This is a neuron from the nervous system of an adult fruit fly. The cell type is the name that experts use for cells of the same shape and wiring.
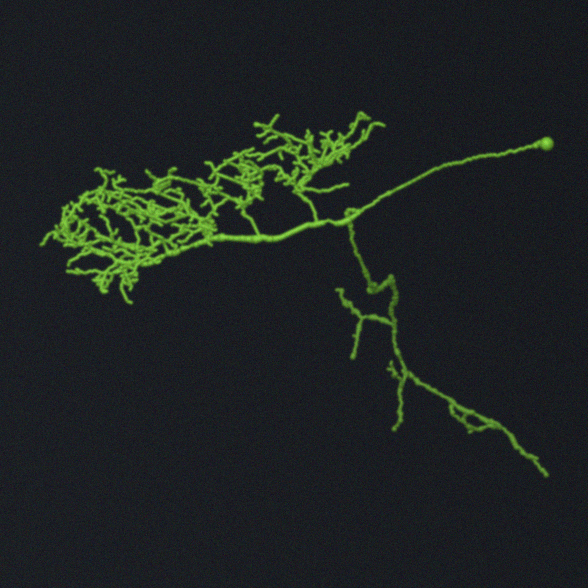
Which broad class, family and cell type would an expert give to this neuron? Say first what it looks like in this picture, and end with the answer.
Its cell body lies at the upper right of the picture. Dozens of branch ends can be seen. Its broad class is visual projection neuron. Its family is hemilineage VPNp1_lateral. Its cell type is LC19.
